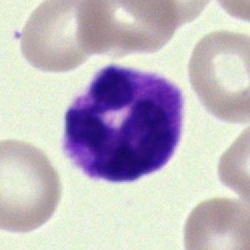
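Segmented neutrophil at the middle of a stained bone marrow smear. The outline is roughly round, with a slightly uneven edge. Almost the whole cell takes a deep purple stain. Near its centre lies a small, pale pinkish clear area. Cytoplasm is scant, showing only as a lighter violet margin around the dark masses.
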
